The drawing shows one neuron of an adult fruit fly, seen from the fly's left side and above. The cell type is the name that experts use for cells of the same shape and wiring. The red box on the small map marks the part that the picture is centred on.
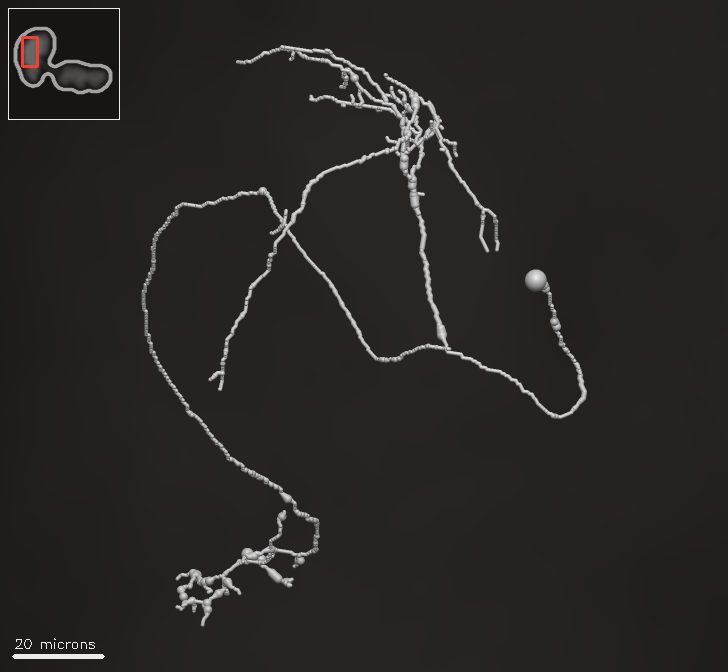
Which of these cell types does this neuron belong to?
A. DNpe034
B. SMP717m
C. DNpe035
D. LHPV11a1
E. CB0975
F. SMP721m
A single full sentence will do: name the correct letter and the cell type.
Option E, CB0975, is the type of cell the neuron is.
